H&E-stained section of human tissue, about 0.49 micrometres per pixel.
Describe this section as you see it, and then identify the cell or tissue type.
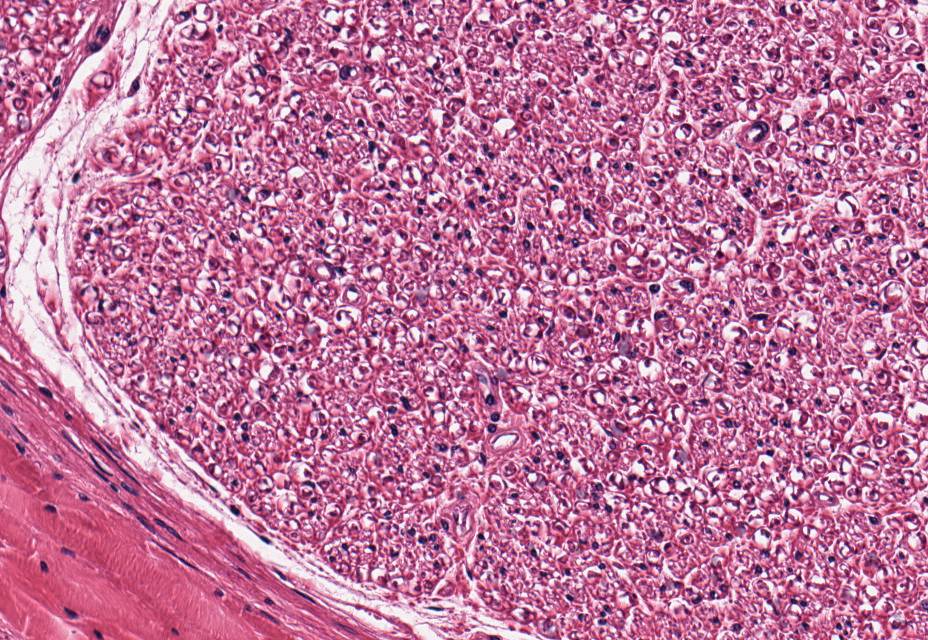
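So: most of the field is one large rounded bundle packed with small round profiles cut in cross-section. Small dark nuclei sit evenly among them. On the left, a thin layered band of flattened cells with slender elongated nuclei bounds it. Near its centre, just below the middle, sits one small pale-walled vessel. This is tibial nerve.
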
